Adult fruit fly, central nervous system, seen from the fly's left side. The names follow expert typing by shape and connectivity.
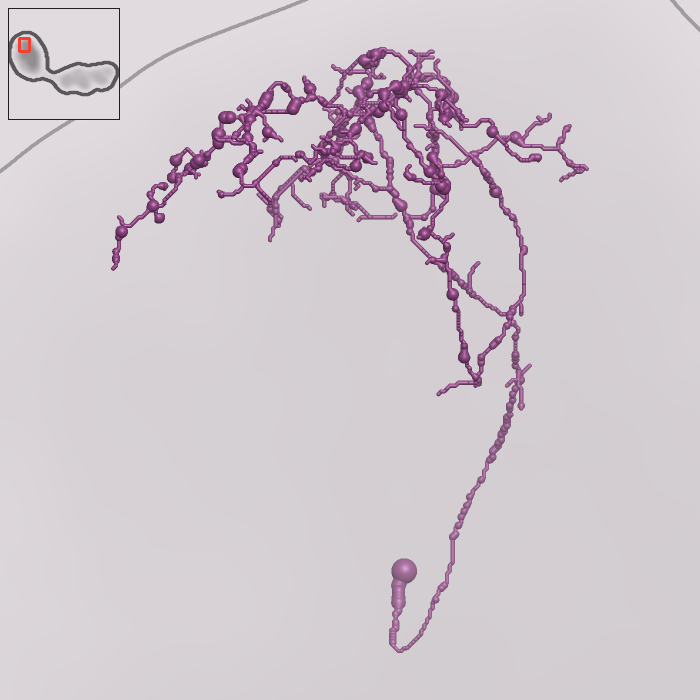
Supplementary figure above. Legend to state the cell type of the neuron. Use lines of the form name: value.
cell type: SMP025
